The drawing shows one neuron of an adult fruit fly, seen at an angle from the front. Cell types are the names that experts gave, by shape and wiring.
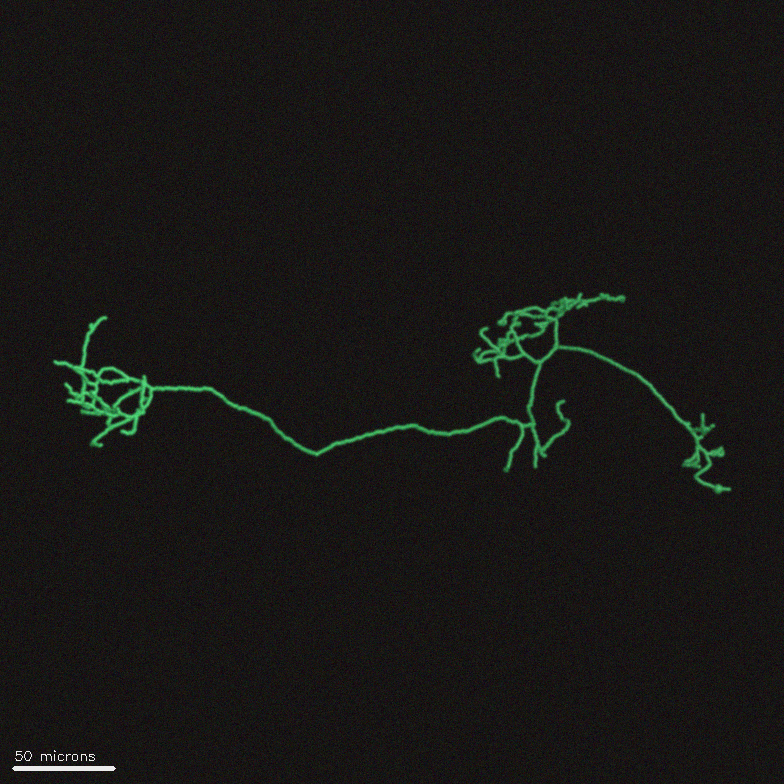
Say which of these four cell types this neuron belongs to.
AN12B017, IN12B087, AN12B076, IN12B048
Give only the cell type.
AN12B076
